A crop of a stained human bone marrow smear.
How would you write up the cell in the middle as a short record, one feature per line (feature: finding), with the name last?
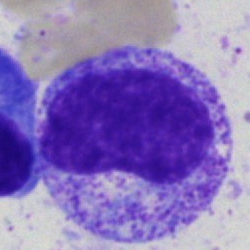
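Shape: round outline, smooth all the way
Nucleus: kidney-shaped, dent on the lower side
Position: nucleus up top, broader band of cytoplasm below
Chromatin: dark purple, mottled rather than evenly smooth
Name: myelocyte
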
